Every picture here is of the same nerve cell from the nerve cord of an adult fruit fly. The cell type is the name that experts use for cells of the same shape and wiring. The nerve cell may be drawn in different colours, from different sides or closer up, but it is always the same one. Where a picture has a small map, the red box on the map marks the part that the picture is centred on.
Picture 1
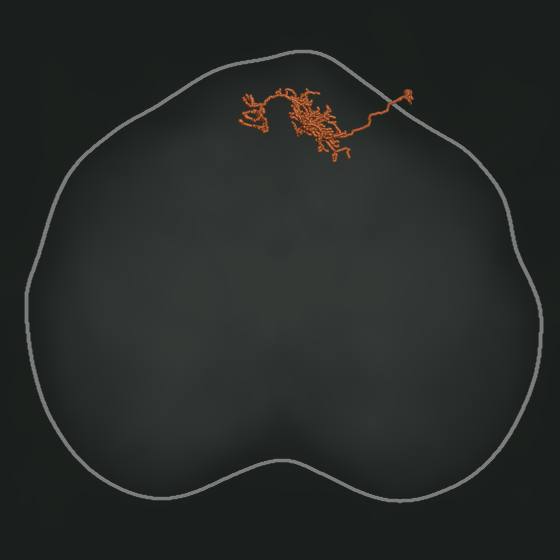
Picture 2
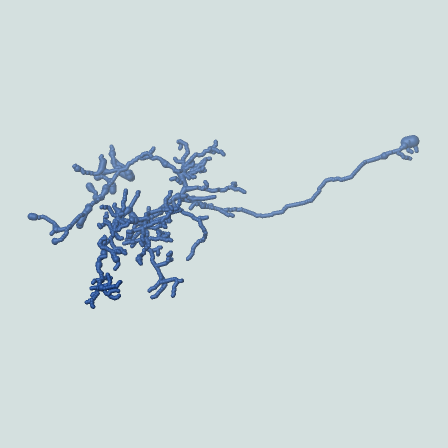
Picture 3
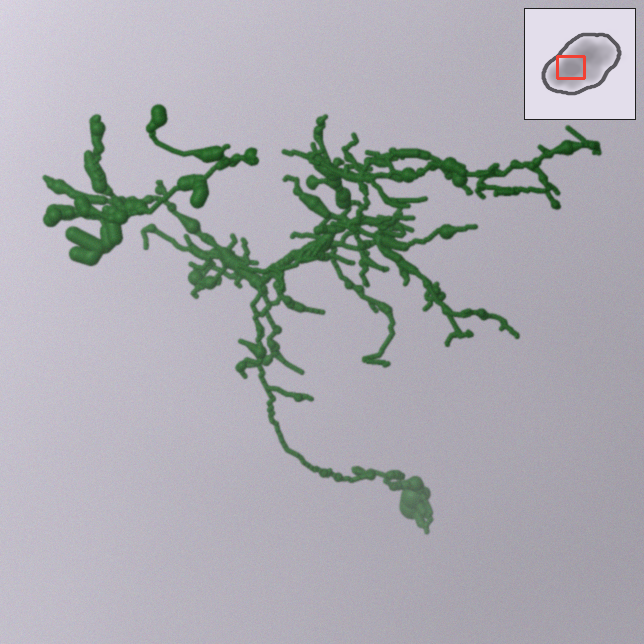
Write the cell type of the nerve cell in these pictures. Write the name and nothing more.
IN06A117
